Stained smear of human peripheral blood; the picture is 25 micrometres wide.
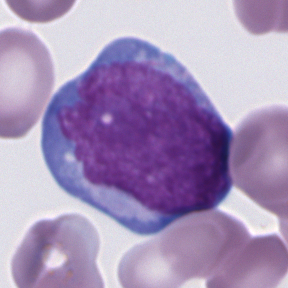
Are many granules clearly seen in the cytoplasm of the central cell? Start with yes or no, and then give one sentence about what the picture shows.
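No. No granules are visible in the cytoplasm.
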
